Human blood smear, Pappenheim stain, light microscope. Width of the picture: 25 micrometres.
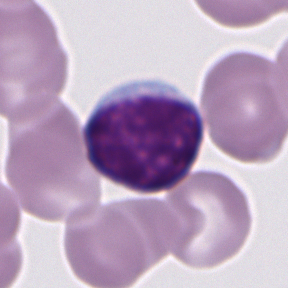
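Typical lymphocyte in a stained peripheral blood smear. The nucleus is roughly round, without indentation, and measures about 10 by 9 micrometres. Its chromatin is dark purple and coarsely clumped. Pale blue cytoplasm forms a thin crescent, widest along the top of the cell. The cell is about 10 micrometres across, and the nucleus fills about 80% of its area.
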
